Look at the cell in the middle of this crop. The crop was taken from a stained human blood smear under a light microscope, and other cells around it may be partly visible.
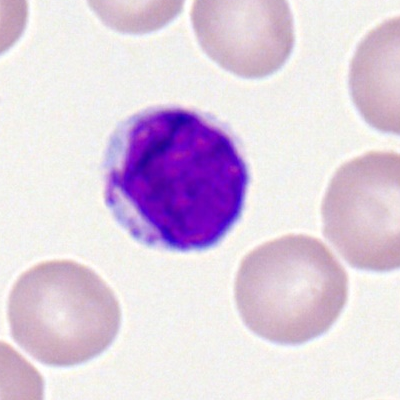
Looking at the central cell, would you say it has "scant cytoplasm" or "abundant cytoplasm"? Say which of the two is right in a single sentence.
Around its nucleus, the cell has no more than a narrow rim of cytoplasm.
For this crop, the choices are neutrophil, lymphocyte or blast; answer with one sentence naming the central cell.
The cell of interest, located centrally, is a lymphocyte.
